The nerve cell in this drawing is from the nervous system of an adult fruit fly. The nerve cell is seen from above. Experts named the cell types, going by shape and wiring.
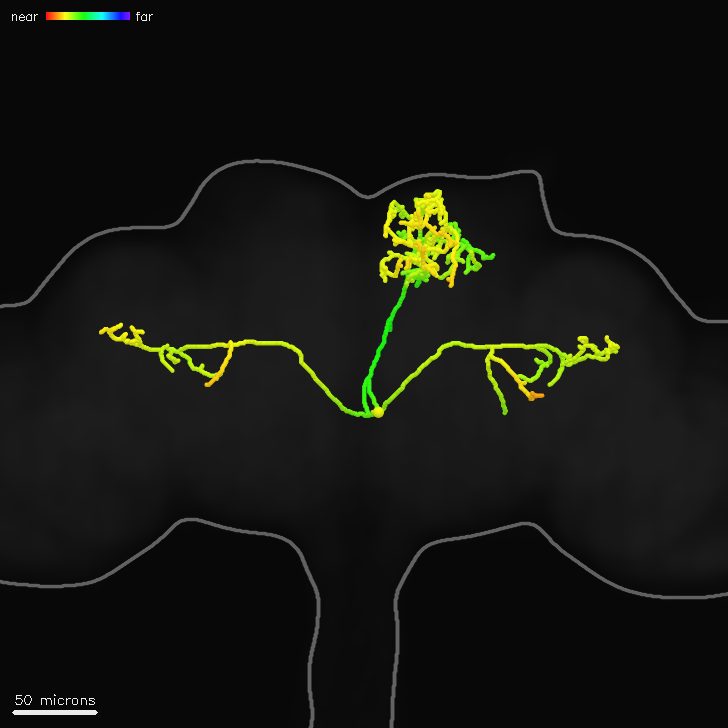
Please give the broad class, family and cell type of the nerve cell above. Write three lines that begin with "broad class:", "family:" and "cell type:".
broad class: central-brain intrinsic neuron
family: hemilineage DM1_antero_dorsal
cell type: CRE080_c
